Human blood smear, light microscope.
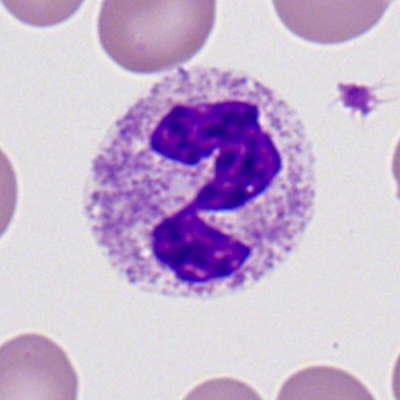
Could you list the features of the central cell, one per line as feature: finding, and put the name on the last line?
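Nucleus: see the two large lobes, joined by a narrow strand
Chromatin: dark purple, coarsely clumped
Cytoplasm: abundant, pale pinkish-lilac
Granules: fine, lilac, scattered all through the cytoplasm
Name: segmented neutrophil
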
